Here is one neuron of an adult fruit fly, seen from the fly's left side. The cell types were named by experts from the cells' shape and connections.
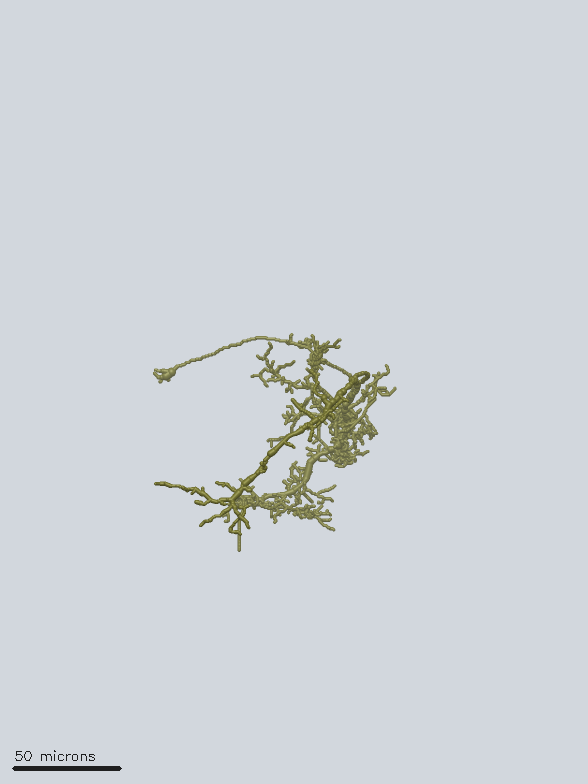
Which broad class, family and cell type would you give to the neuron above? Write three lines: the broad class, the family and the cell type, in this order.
central-brain intrinsic neuron
hemilineage VLPa2
PVLP022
